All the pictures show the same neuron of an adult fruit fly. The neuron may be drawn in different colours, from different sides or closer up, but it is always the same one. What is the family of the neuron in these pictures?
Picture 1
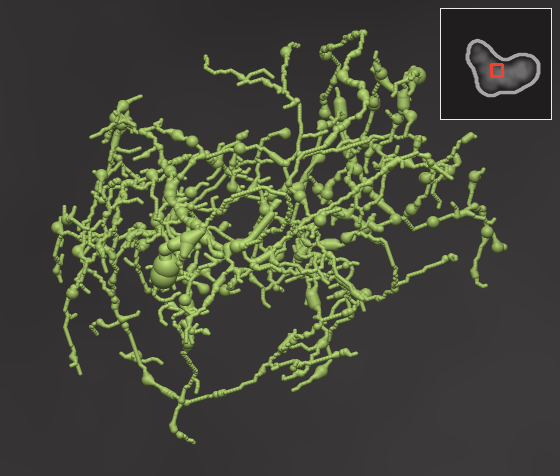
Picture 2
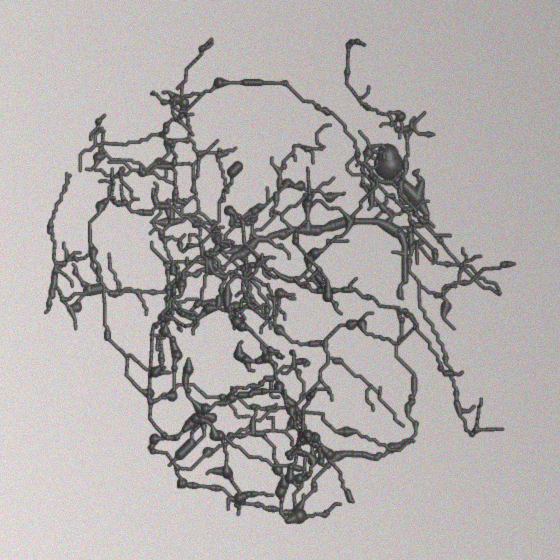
hemilineage LHp1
